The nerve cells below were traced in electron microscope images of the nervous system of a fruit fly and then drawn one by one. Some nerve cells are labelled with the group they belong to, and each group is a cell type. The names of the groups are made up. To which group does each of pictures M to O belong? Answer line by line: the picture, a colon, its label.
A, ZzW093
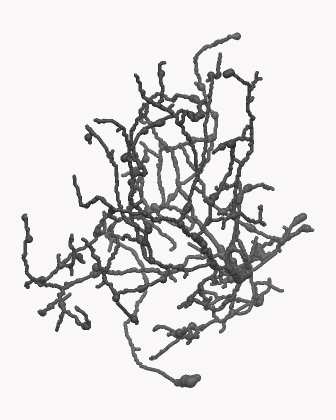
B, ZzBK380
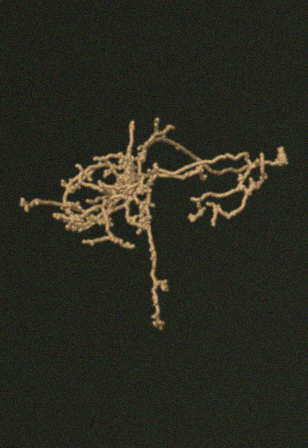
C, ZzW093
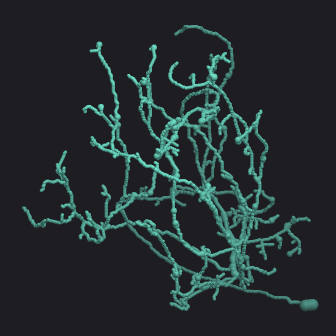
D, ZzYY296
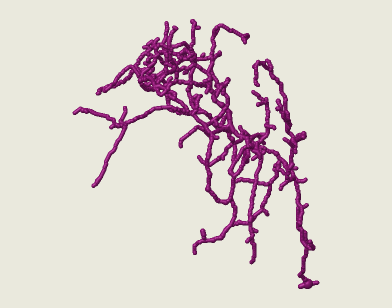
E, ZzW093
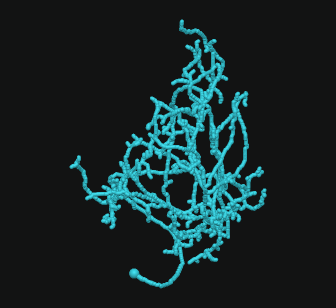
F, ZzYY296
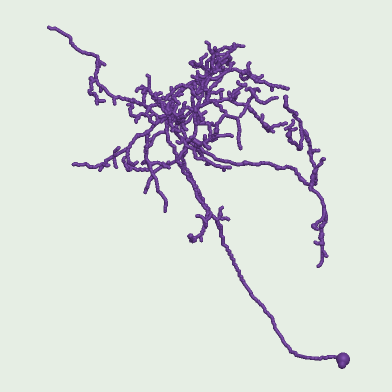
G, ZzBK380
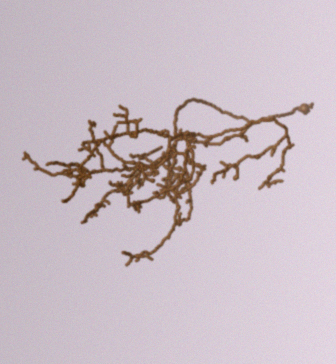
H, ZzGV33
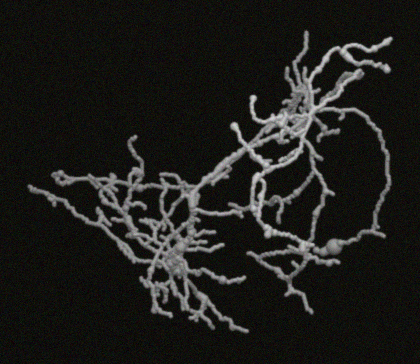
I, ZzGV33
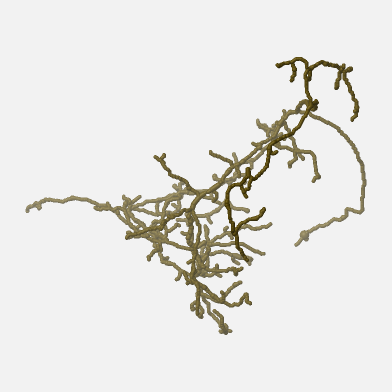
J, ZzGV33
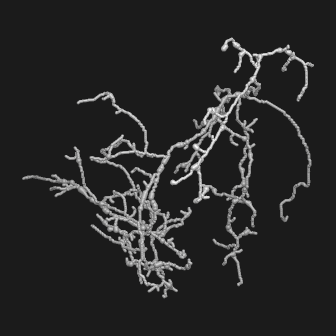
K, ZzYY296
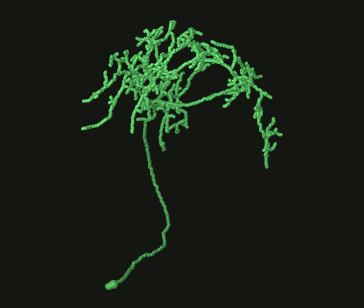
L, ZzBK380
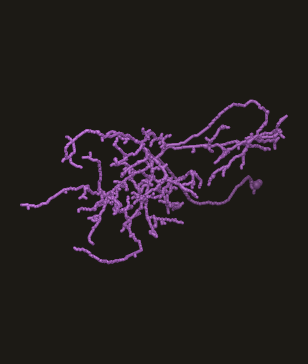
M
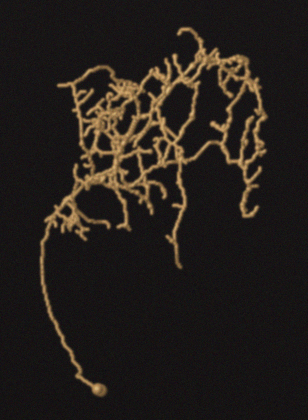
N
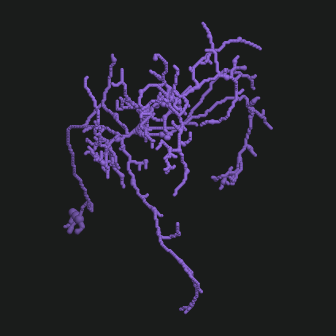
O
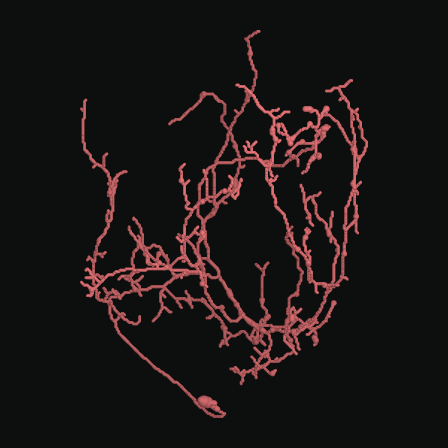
M: ZzYY296
N: ZzBK380
O: ZzW093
